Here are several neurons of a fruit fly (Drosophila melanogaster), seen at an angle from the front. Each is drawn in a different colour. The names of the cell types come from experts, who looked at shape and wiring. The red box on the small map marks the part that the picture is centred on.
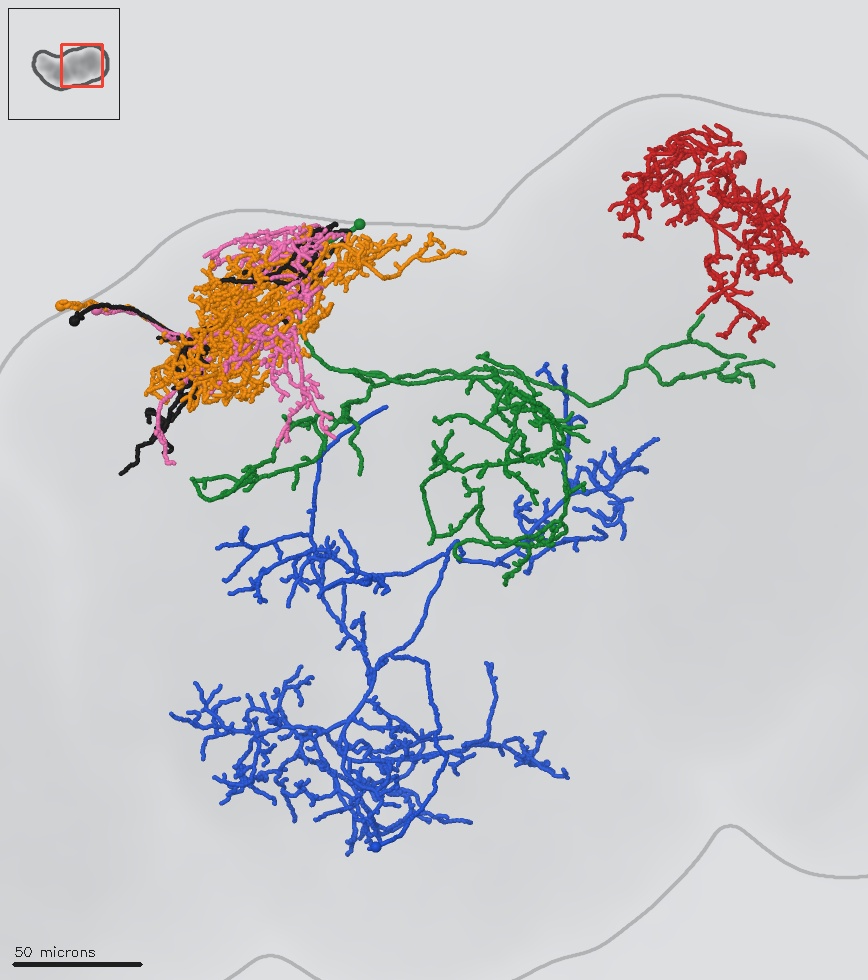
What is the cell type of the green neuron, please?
CRE079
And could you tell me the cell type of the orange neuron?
SLP376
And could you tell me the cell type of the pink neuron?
CB3539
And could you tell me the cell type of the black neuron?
SLP260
